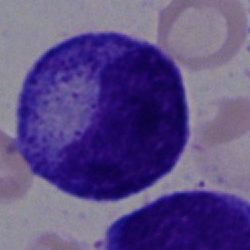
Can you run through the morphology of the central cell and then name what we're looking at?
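The nucleus sits toward the right side of the cell and stains a deep, dark purple. Its border facing the cytoplasm is concave, curving around a pale area. In the upper-left part of the cytoplasm lies a pale, clear zone. The central cell is a promyelocyte.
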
